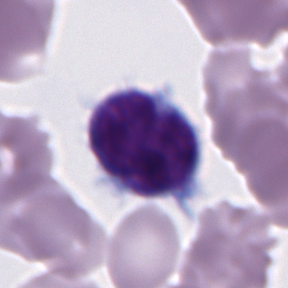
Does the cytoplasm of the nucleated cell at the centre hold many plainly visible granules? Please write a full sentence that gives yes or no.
No, the cell shows no granules in its cytoplasm.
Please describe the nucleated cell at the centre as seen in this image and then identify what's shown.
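So this one's roughly round to oval, and the nucleus takes up almost the whole cell. There's just a thin, pale blue margin of cytoplasm, with fine hair-like projections sticking out around much of the edge. That's a hairy cell.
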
